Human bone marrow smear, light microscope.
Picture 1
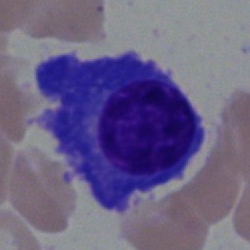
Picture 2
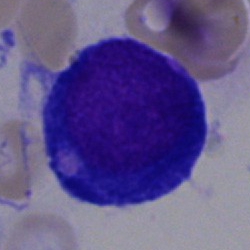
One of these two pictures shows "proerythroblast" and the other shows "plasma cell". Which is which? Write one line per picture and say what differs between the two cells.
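Picture 1 is a plasma cell. The cytoplasm is abundant, covering more area than the nucleus.
Picture 2 is a proerythroblast. No distinct rim of paler cytoplasm can be seen around the nucleus.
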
